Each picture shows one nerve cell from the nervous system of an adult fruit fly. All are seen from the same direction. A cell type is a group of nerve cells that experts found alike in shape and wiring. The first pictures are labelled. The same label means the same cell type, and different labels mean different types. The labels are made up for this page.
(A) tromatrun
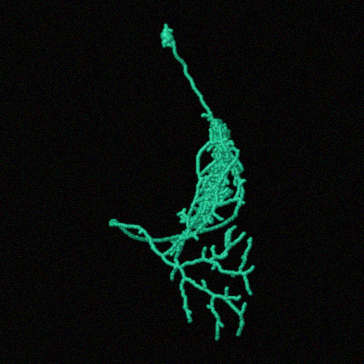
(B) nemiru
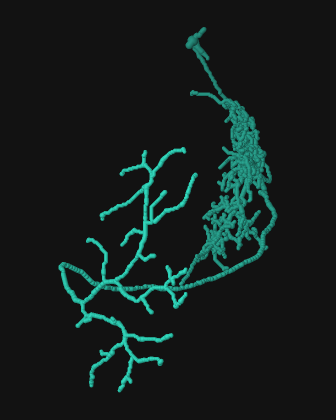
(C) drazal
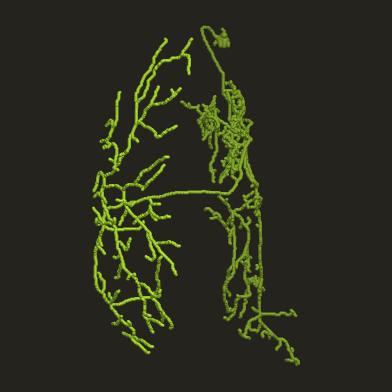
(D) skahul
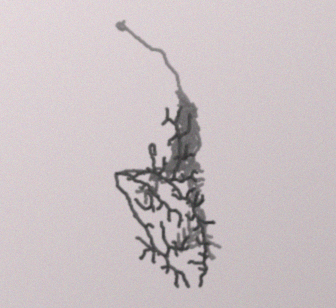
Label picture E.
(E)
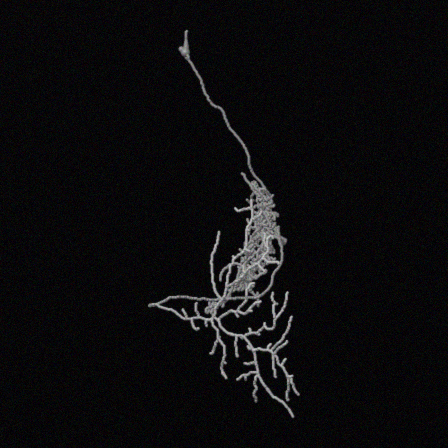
tromatrun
